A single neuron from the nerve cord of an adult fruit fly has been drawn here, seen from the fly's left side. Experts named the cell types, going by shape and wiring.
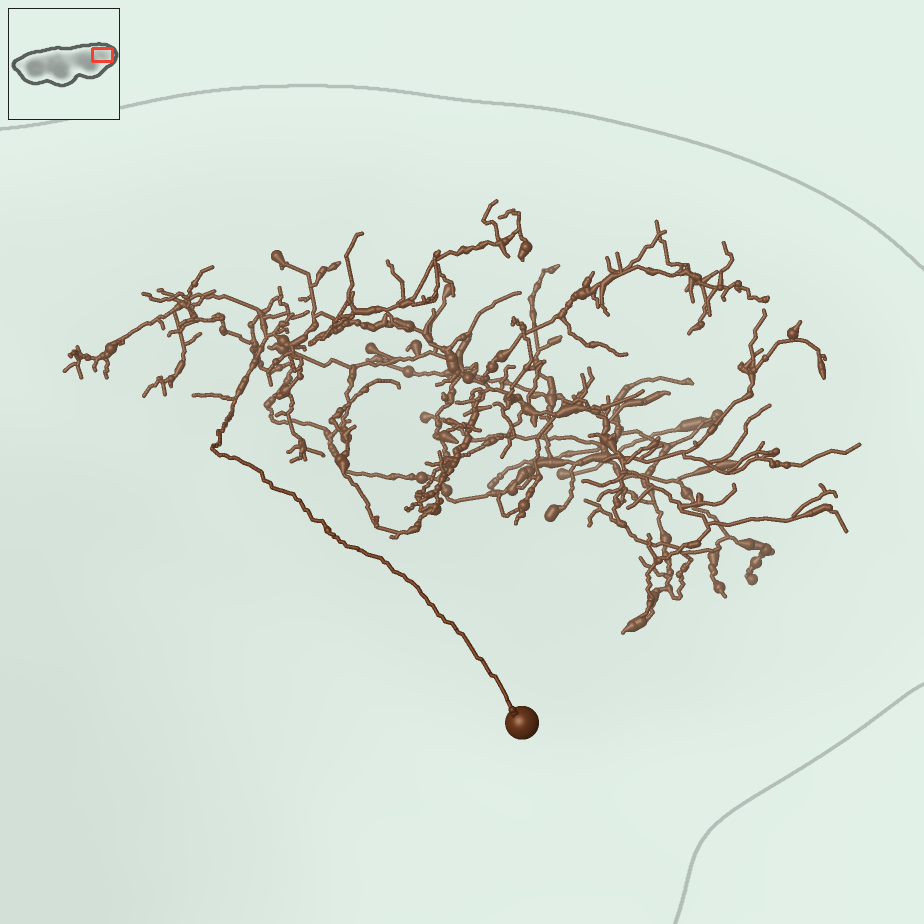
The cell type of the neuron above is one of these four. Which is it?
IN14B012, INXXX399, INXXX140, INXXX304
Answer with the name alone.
INXXX399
